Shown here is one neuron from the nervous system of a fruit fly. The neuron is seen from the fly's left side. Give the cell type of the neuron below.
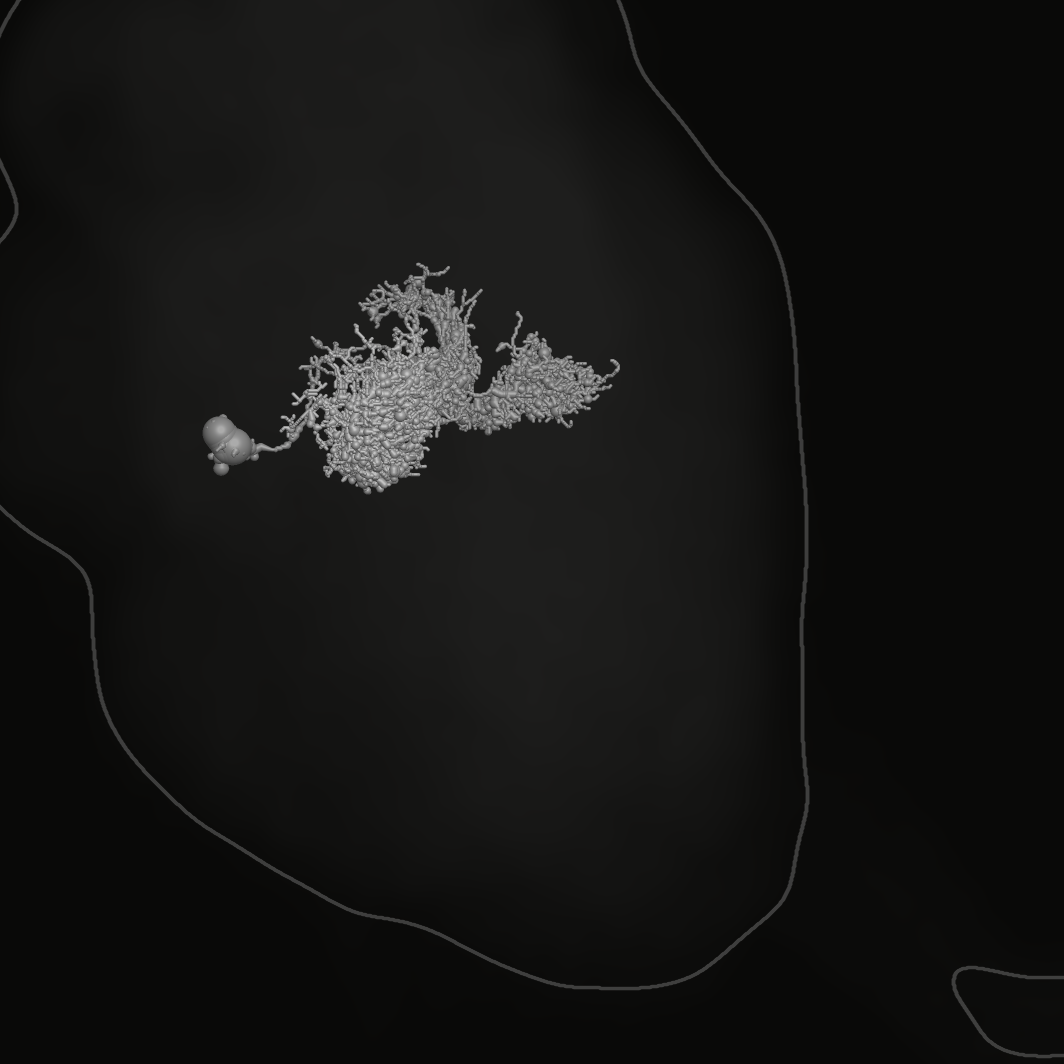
PVLP011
